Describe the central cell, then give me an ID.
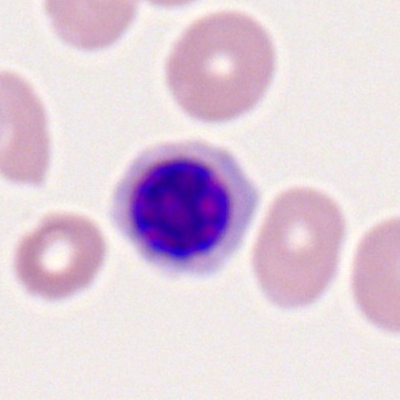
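The cell outline is slightly angular rather than a smooth circle. Its chromatin is dense, dark purple and coarsely clumped. The cytoplasm is pale blue, and the rim it forms is wider on the right side of the nucleus than on the left. This cell is an erythroblast.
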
